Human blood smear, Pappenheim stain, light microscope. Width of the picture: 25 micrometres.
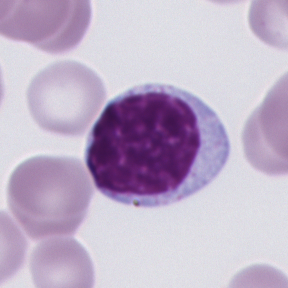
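Large granular lymphocyte: a round nucleus set off-centre toward the left side of the cell. Its pale blue-grey cytoplasm forms a crescent, widest on the right, with no vacuoles in it. You'll notice the surface carries no projections or hair-like extensions either.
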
